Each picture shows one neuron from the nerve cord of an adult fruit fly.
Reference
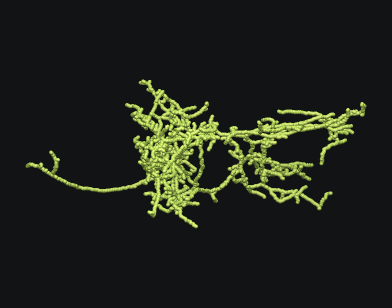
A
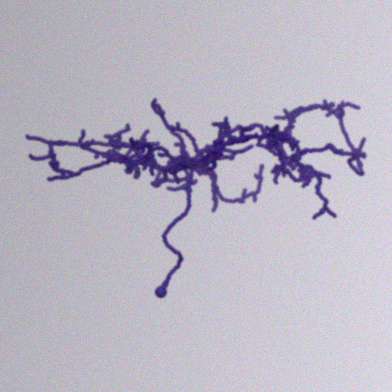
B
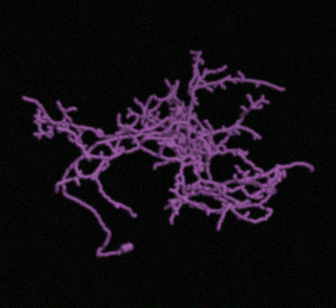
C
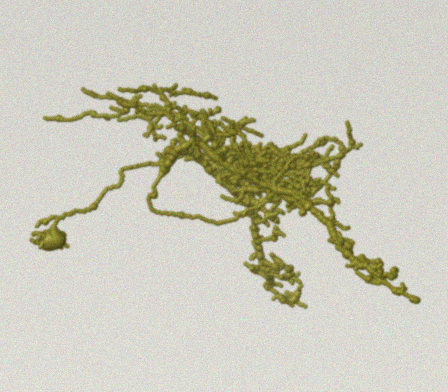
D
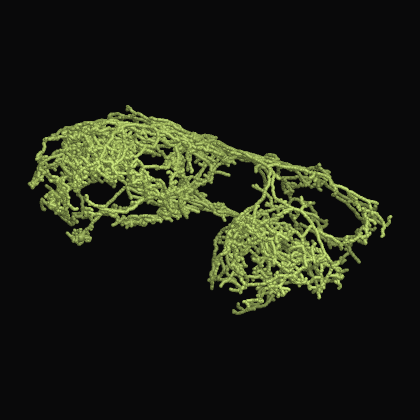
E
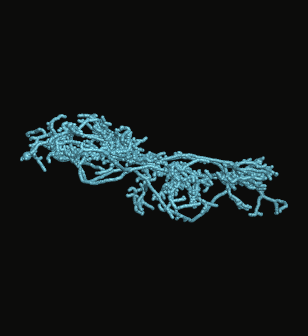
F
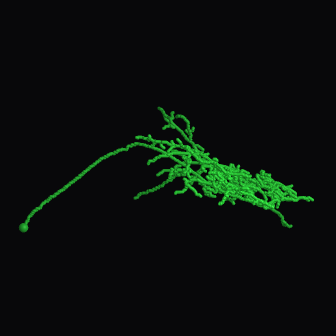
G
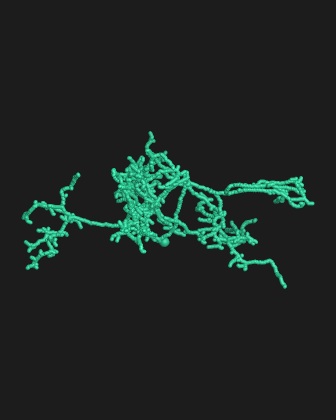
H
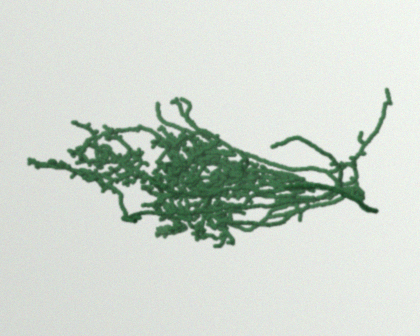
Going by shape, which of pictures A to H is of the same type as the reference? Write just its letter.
G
